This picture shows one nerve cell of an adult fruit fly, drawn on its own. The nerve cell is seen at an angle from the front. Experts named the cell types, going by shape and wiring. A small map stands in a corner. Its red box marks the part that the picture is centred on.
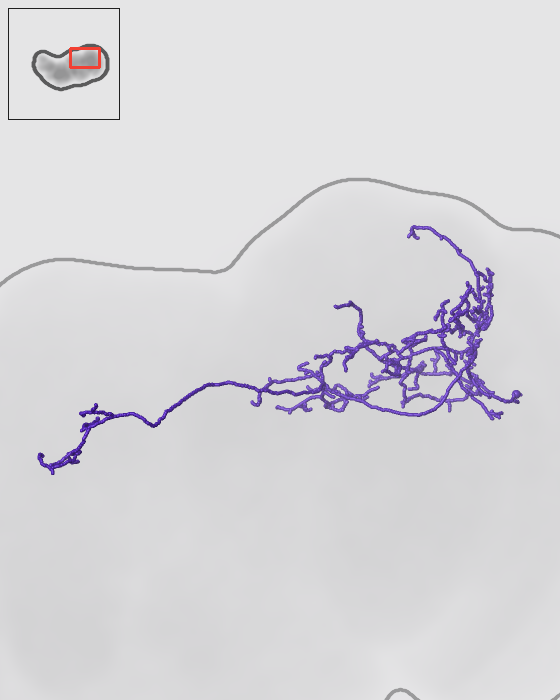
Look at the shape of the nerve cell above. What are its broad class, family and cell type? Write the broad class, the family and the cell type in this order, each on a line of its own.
central-brain intrinsic neuron
hemilineage SLPa&l1_anterior
CL081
